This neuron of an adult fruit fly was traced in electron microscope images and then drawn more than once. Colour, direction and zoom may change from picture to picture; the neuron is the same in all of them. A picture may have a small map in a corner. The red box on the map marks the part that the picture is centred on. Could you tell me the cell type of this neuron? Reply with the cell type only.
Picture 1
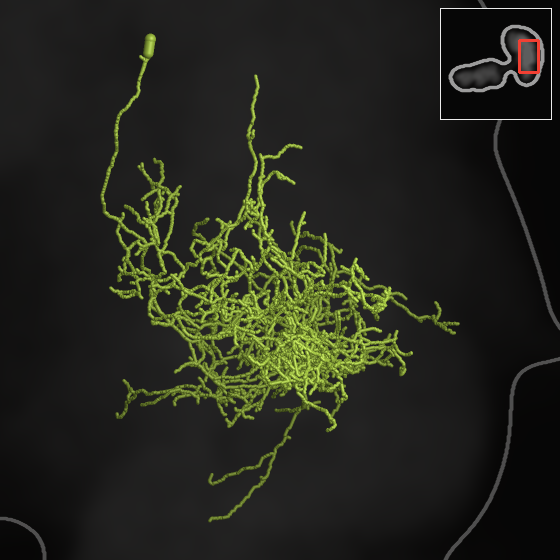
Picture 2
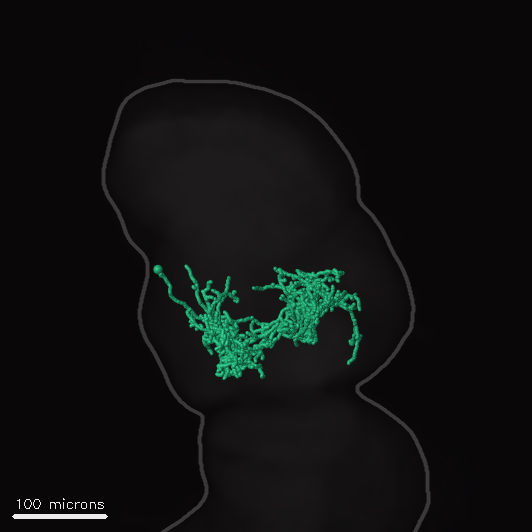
PPM1201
